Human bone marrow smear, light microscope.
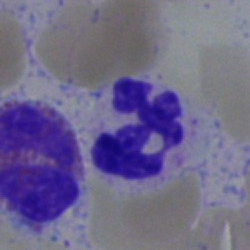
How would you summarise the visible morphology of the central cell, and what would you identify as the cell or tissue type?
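Chromatin dense, clumped and dark purple, with no nucleolus visible. Pale lilac-grey cytoplasm. Outline roughly round. Segmented neutrophil.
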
